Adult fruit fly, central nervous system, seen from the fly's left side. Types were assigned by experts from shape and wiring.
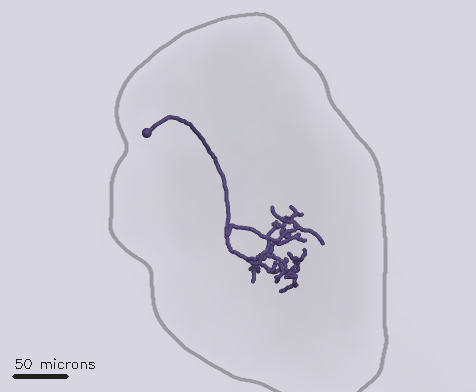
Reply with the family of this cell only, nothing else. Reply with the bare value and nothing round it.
hemilineage WEDd1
